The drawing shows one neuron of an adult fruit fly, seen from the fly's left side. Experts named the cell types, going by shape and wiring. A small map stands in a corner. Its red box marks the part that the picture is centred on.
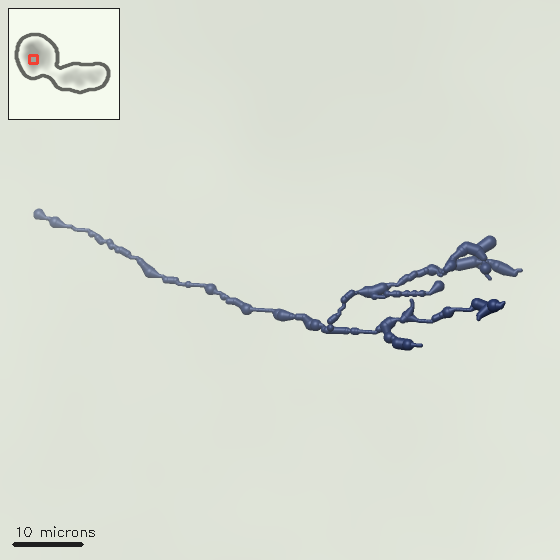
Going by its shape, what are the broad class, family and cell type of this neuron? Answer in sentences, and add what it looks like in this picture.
It is a sensory neuron entering the brain. The name of its family is class mechanosensory. The cell type is JO-EV1. The drawing shows no cell body. From left to right in the picture it spans about 70 microns. It has a dozen or fewer branch ends.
